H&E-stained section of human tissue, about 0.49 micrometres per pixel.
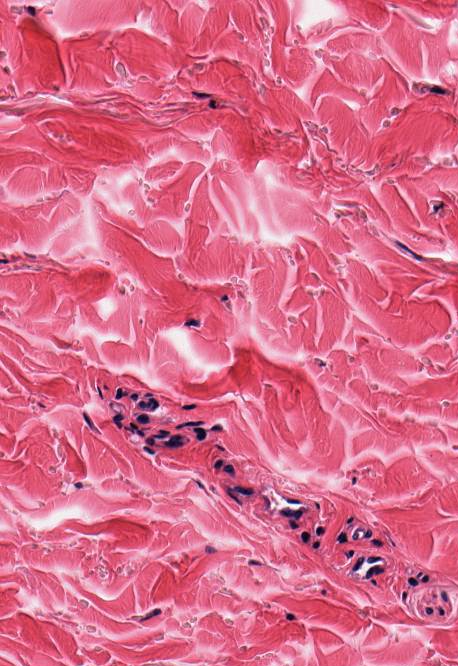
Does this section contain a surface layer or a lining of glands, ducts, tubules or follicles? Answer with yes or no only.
No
